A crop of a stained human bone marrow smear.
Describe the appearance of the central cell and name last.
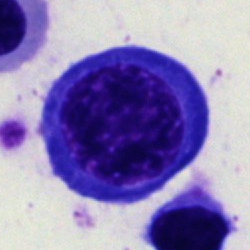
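The cell is round, with a smooth, even margin. Its chromatin is coarsely clumped into dark purple masses separated by paler spaces. The cytoplasm is deep blue and strongly stained. This cytoplasm forms a complete rim, encircling the nucleus on all sides. The cell is an erythroblast.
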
